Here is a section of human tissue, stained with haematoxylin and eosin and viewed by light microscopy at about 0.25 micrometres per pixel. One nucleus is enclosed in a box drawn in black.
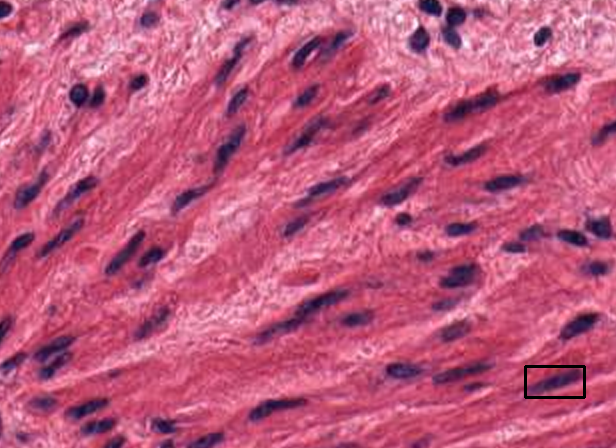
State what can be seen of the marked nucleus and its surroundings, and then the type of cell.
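Its nucleus is elongated with blunt, rounded ends and lies along the length of the cell. The nucleus is stained dark purple and is about as dark and about as large as the elongated nuclei beside it. The cytoplasm around the nucleus is pink and finely streaked along the cell's length, with no clear border separating it from neighbouring cells. The cell lies parallel to its neighbours in a band of elongated cells and pink fibres running obliquely, rising toward the right. The marked nucleus belongs to a smooth muscle cell.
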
